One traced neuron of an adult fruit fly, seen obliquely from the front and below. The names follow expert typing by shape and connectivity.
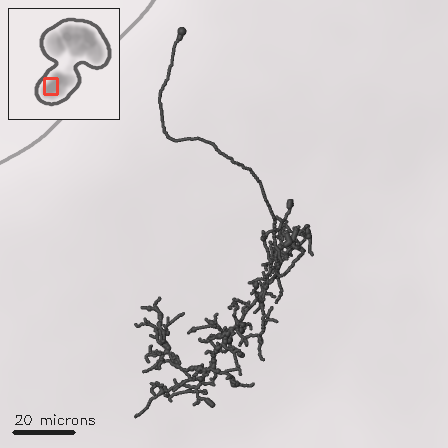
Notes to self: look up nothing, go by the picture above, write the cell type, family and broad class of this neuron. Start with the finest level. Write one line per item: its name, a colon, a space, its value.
cell type: IN09A060
family: hemilineage 09A
broad class: nerve-cord intrinsic neuron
